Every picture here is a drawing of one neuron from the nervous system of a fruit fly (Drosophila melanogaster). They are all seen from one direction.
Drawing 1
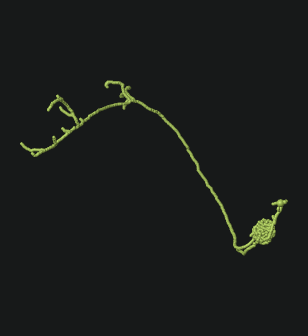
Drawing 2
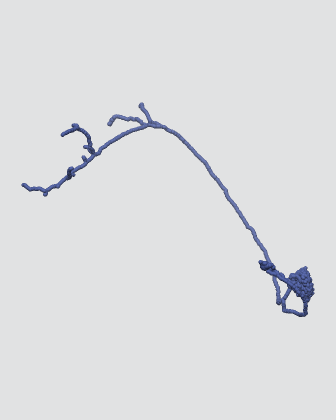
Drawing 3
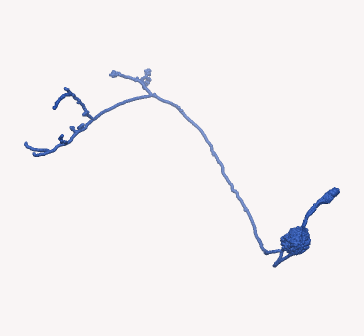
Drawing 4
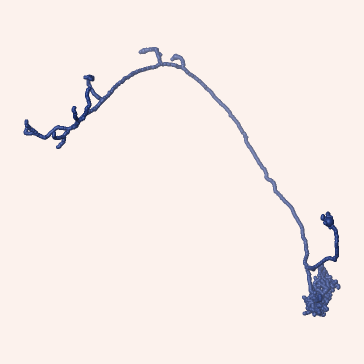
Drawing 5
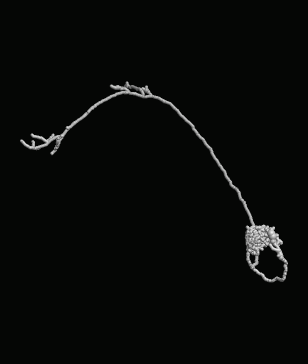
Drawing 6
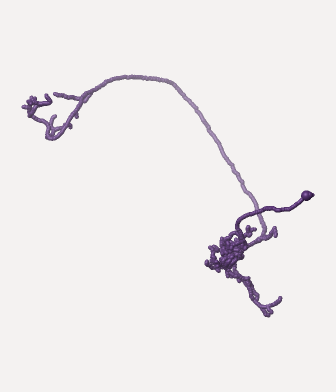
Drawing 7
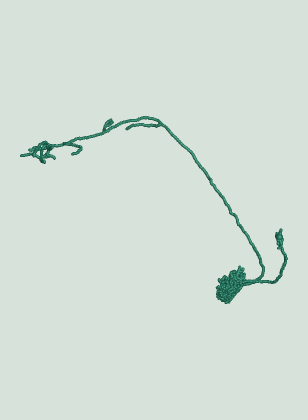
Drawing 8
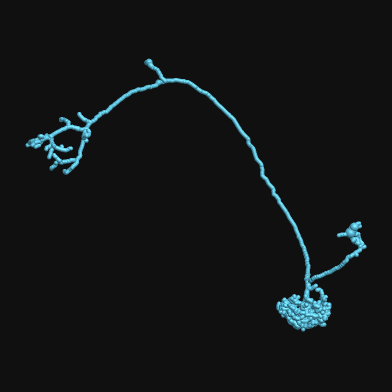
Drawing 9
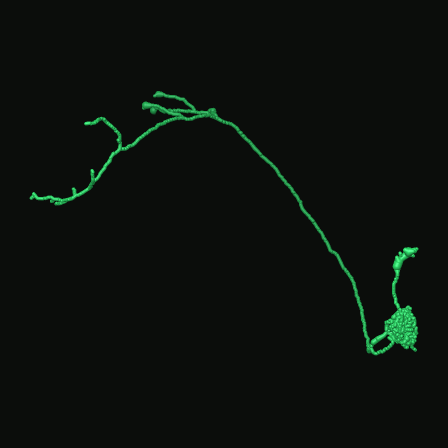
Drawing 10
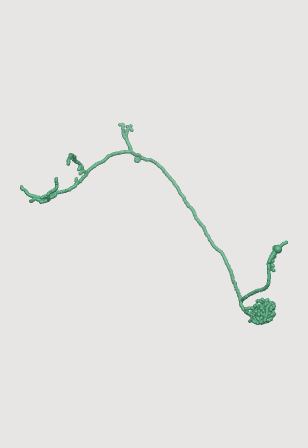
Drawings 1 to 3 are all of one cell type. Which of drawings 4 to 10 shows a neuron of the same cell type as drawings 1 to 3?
Drawing 9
